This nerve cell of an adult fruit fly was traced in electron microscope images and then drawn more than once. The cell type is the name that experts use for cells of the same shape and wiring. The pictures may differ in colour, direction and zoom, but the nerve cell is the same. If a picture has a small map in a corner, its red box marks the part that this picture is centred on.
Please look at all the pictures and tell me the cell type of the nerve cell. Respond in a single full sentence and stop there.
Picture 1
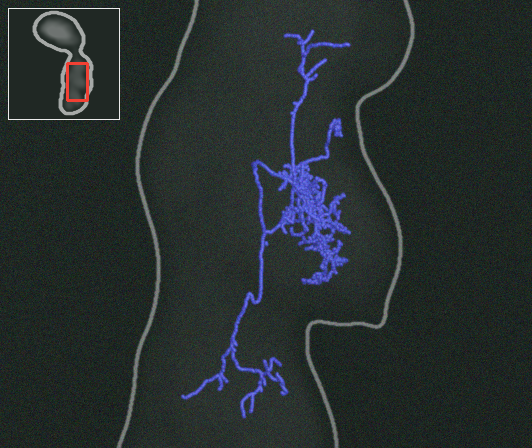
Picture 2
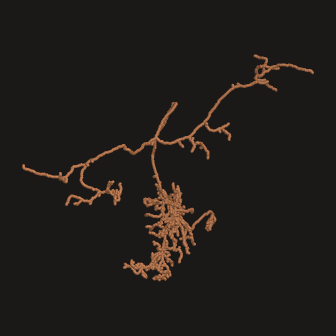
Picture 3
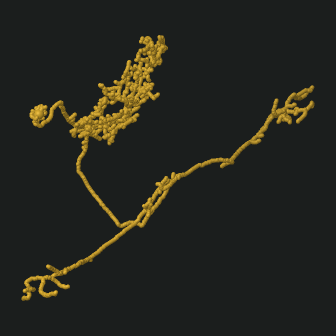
It is IN07B028 that is the cell type of the nerve cell.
